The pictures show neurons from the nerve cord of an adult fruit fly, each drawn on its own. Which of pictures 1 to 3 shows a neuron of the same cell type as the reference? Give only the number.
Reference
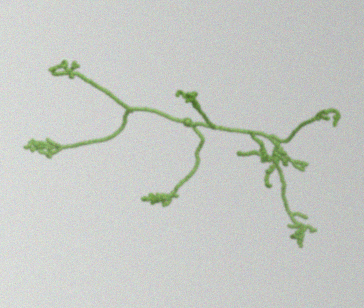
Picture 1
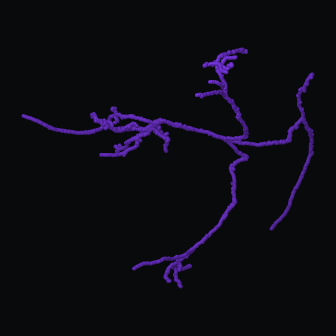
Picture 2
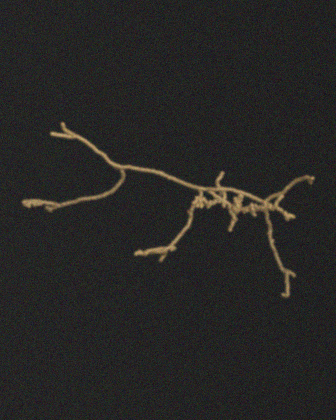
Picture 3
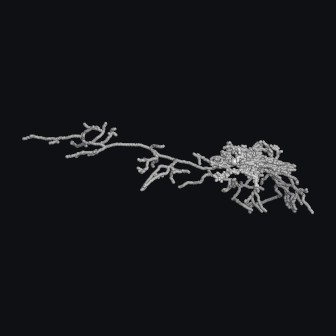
2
